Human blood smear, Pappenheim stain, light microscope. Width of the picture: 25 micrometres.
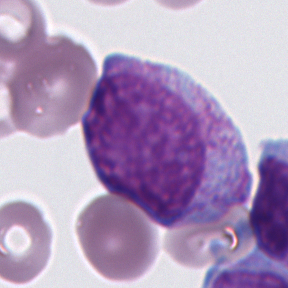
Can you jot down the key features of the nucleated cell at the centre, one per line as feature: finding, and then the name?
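Nucleus: fills most of the cell
Chromatin: finely stippled, evenly spread, no coarse dark clumps
Vacuoles: none in the cytoplasm
Surface: no projections or blebs
Name: atypical promyelocyte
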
